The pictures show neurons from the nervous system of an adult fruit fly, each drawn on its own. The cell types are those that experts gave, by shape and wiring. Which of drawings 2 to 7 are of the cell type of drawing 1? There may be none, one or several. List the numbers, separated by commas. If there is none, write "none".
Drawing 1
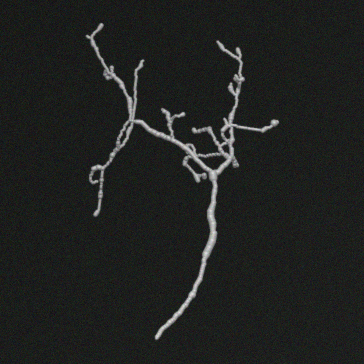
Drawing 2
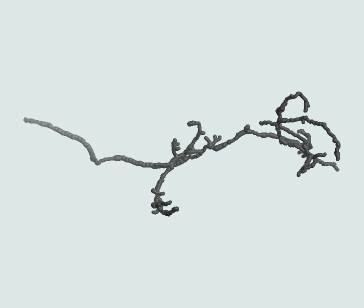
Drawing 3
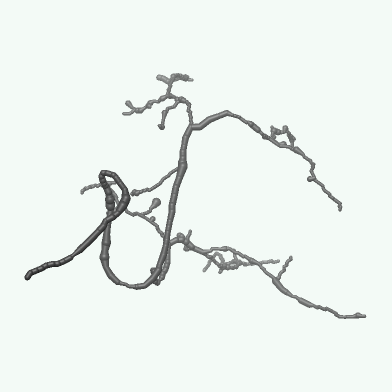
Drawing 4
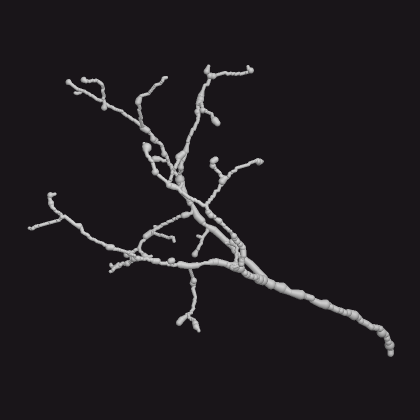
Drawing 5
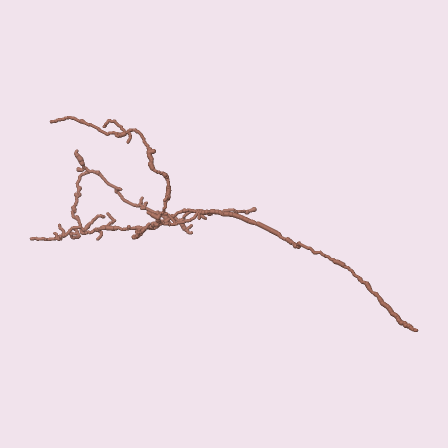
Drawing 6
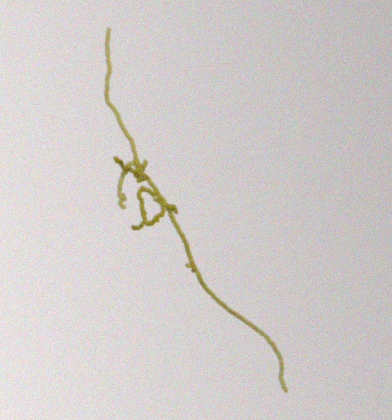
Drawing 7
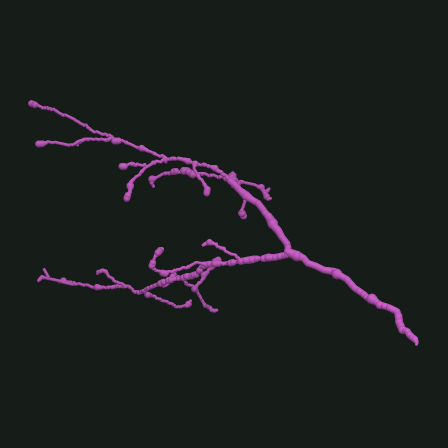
3, 4, 7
